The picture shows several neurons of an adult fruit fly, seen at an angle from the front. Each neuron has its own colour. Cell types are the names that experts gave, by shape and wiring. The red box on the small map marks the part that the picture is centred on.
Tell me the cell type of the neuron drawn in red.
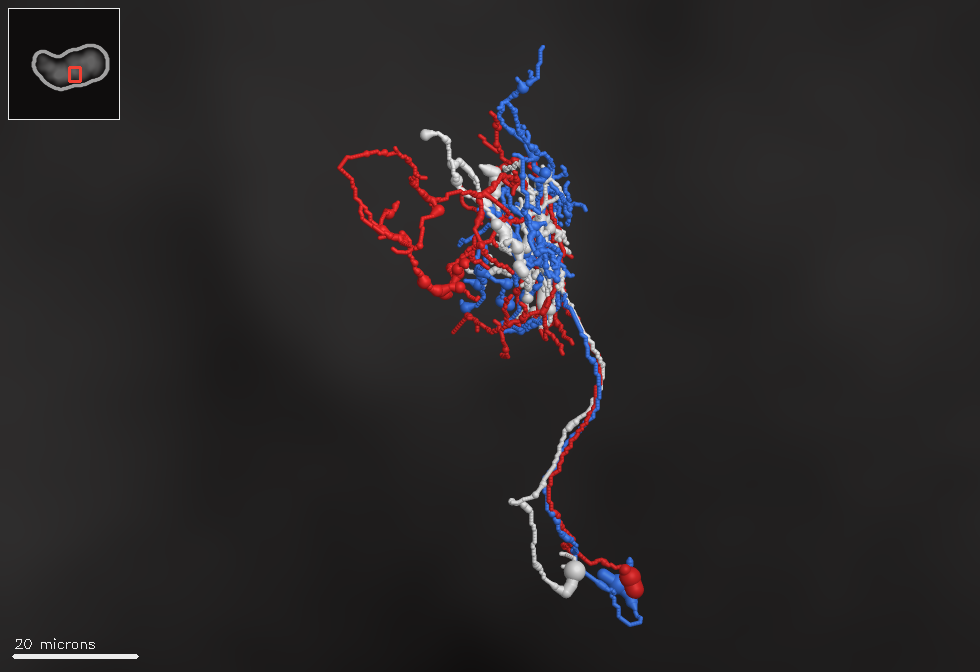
GNG332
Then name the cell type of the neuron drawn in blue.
GNG410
